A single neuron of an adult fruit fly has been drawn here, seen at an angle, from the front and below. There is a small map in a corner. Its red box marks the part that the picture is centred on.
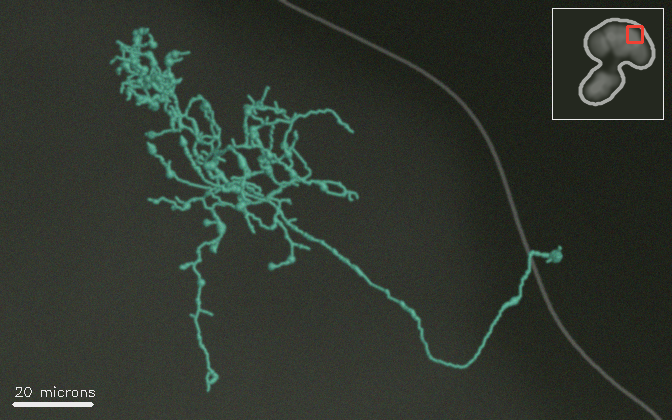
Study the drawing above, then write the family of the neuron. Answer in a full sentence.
The family is hemilineage SLPal3_and_SLPal4_dorsal.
